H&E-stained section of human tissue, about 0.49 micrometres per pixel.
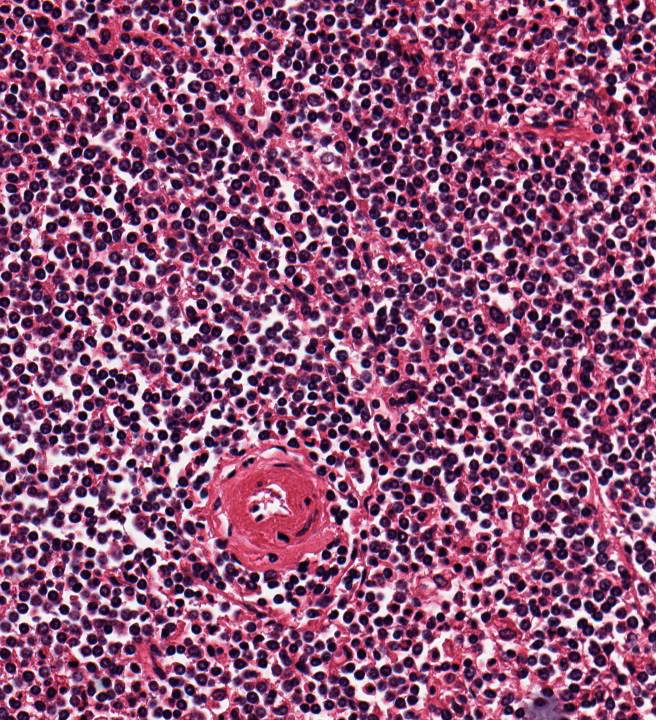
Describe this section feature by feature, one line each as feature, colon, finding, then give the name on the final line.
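Field: diffuse, densely packed sheet of small round cells; no nodules or follicles
Main cells: small lymphocytes; round, dark, densely stained nuclei; very scant cytoplasm
Other cells: a few larger cells; paler nuclei; more pink cytoplasm
Round structure: small irregular central space with a little pale debris; a few flattened, crescent-shaped nuclei in its layers
Name: spleen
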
